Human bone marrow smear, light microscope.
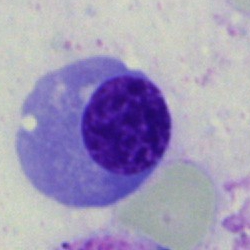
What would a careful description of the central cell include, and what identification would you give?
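The cell has a broadly oval outline with a smooth margin. Its chromatin is coarse and clumped into dark purple patches, and no distinct nucleolus is visible in the nucleus. A small clear round vacuole lies near the left edge of the cytoplasm. The cell is an erythroblast.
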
